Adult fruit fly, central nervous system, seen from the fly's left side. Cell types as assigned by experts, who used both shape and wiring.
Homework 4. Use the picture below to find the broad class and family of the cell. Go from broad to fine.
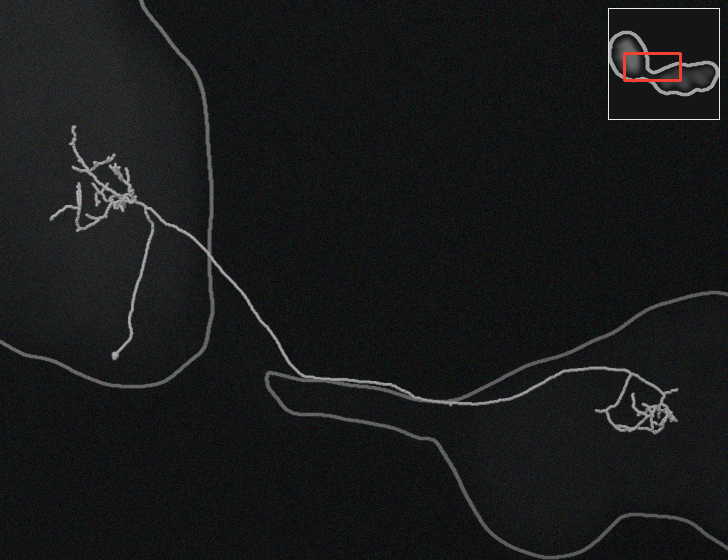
descending neuron; hemilineage LB12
